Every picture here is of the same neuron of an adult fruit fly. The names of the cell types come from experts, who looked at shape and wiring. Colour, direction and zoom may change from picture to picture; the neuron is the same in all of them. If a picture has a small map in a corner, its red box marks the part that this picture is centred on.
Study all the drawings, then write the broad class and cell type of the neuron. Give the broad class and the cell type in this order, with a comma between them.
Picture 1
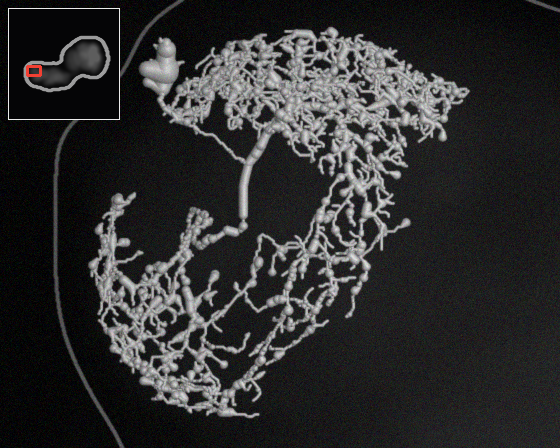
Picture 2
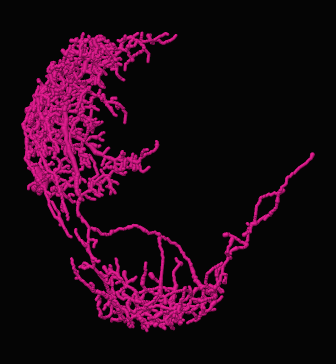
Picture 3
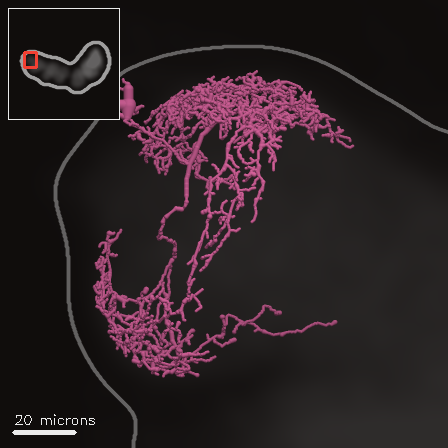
nerve-cord intrinsic neuron, INXXX149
